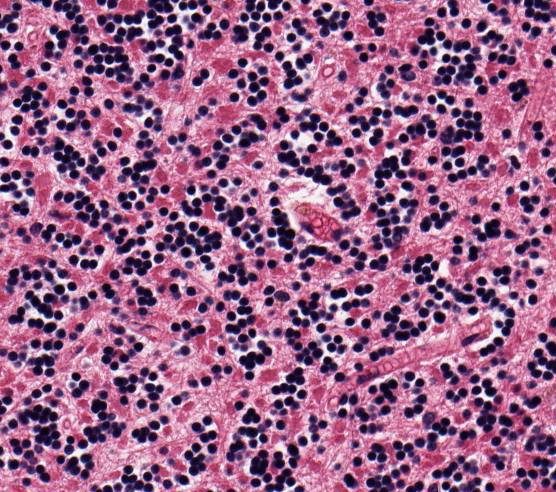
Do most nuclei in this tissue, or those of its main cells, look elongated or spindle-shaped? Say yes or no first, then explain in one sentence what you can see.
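No. The nuclei are small, round, uniformly sized and darkly stained, with almost no visible cytoplasm around them.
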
